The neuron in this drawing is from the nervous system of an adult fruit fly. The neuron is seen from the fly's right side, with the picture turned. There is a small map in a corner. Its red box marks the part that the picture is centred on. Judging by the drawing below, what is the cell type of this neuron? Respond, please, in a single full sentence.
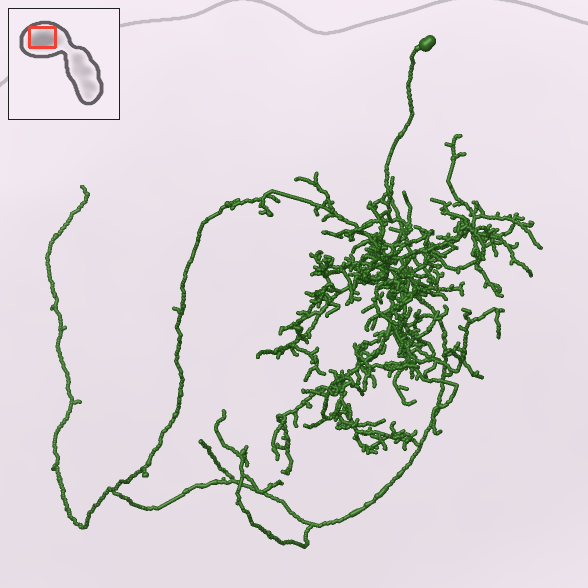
Included in the cell type CB1498 is this neuron.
